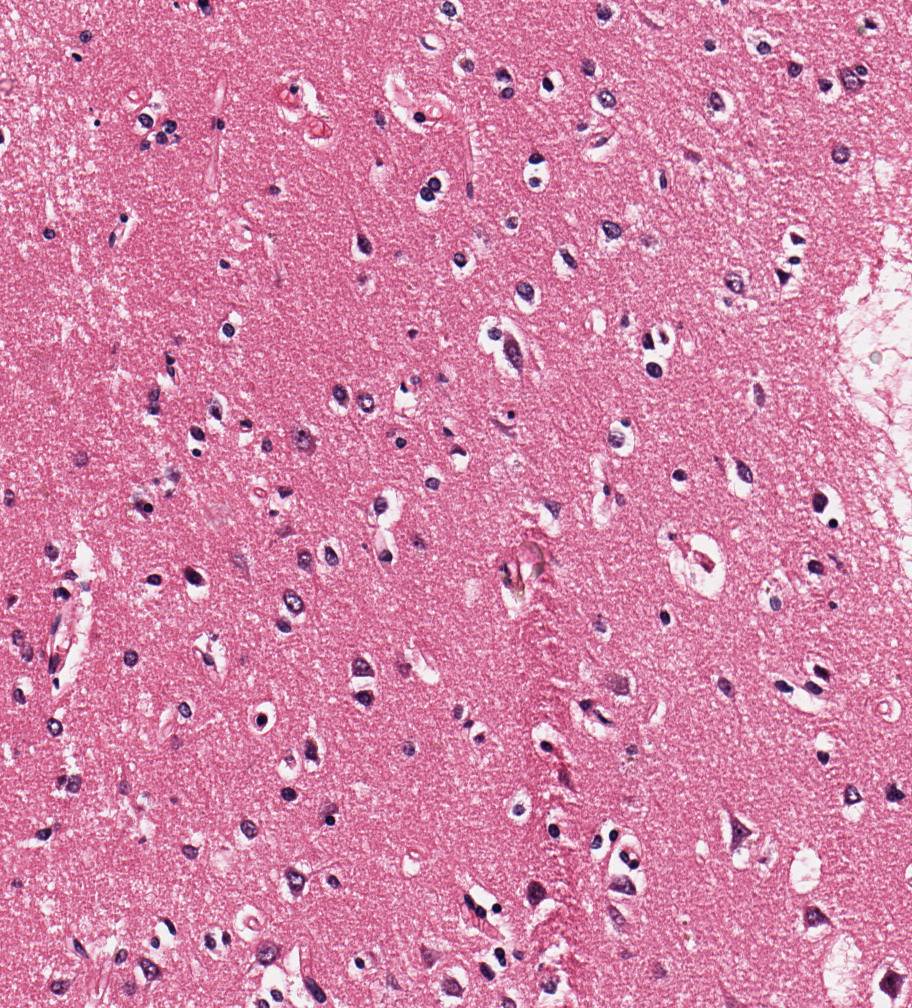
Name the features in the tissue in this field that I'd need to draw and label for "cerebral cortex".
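Field: cerebral cortex. Pink, finely granular-fibrillary matrix throughout; cells scattered singly and fairly evenly, not grouped into any organised units. Most cells visible only as small, round, dark-staining nuclei with little cytoplasm. Many sit within clear, empty halos separating them from the pink matrix.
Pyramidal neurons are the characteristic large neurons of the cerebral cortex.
Here, a few larger cells with angular, tapering bodies lie scattered among the small round nuclei, lower right included.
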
